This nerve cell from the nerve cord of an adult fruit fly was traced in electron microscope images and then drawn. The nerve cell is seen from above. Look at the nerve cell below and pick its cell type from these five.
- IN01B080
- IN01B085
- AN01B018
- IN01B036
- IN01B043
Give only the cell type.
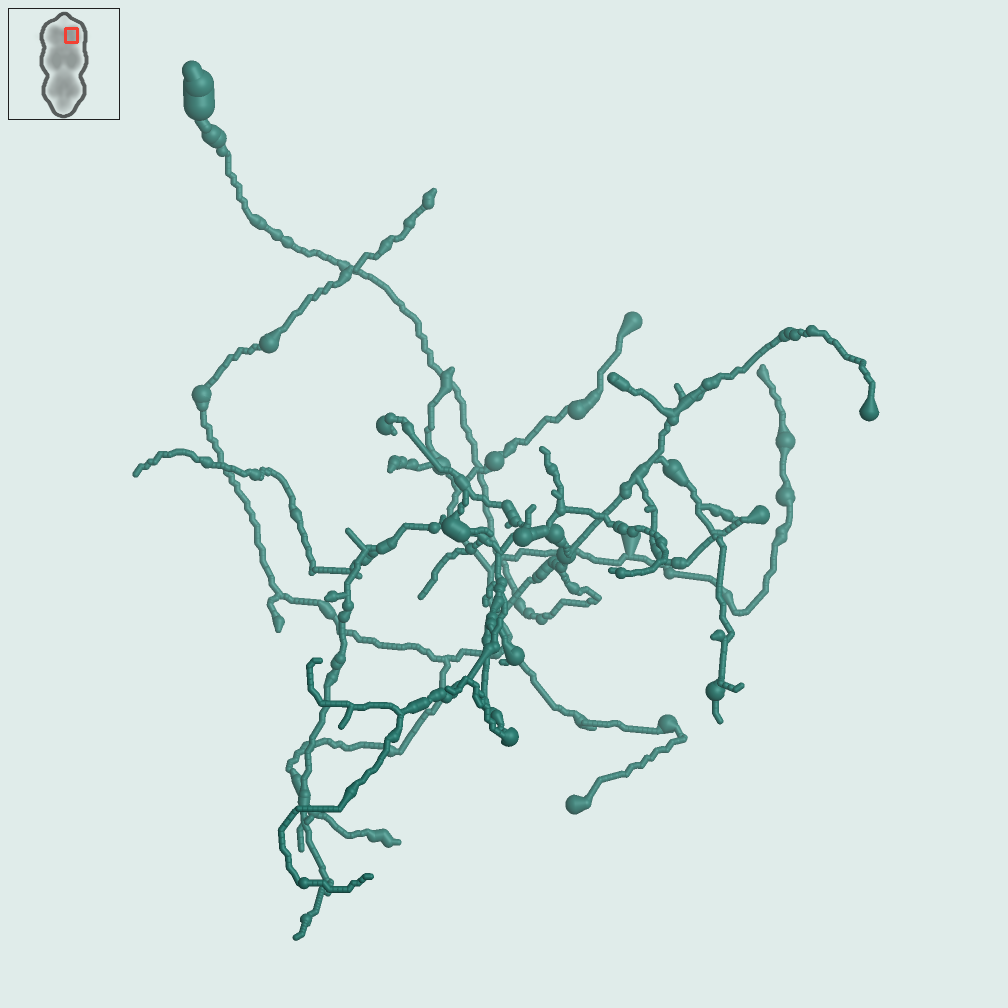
IN01B085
